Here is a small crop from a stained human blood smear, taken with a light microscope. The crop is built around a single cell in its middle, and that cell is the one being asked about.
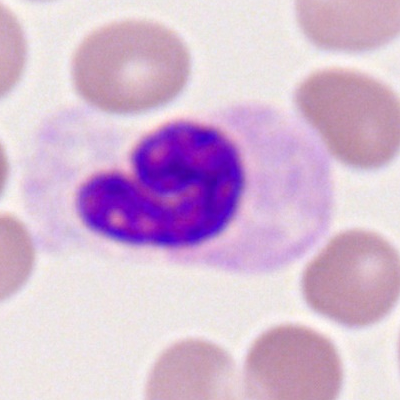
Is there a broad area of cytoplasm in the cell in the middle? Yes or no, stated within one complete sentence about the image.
Yes, the nucleus is surrounded by plentiful cytoplasm.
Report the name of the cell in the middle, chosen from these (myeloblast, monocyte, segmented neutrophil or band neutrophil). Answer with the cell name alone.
band neutrophil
